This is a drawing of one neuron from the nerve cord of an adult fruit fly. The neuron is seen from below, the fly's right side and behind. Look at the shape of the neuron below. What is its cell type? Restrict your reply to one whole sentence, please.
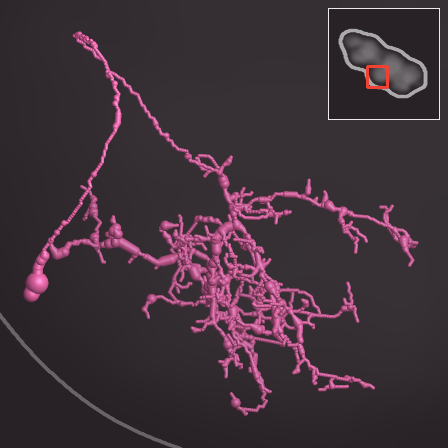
This neuron falls under the cell type IN20A.22A065.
